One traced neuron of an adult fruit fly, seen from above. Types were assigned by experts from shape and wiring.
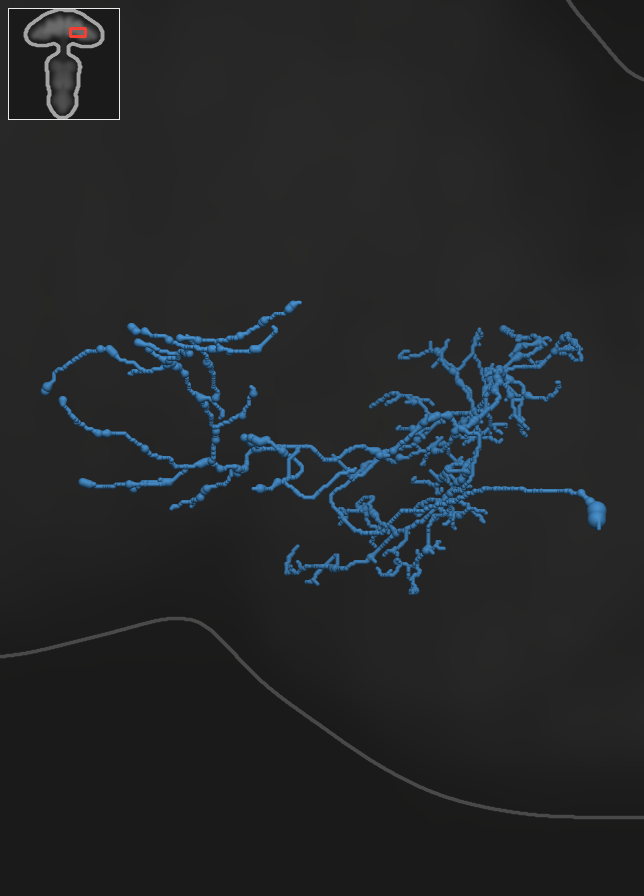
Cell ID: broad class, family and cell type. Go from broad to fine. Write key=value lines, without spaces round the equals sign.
broad_class=visual projection neuron
family=hemilineage VPNp&v1_posterior
cell_type=LoVP41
